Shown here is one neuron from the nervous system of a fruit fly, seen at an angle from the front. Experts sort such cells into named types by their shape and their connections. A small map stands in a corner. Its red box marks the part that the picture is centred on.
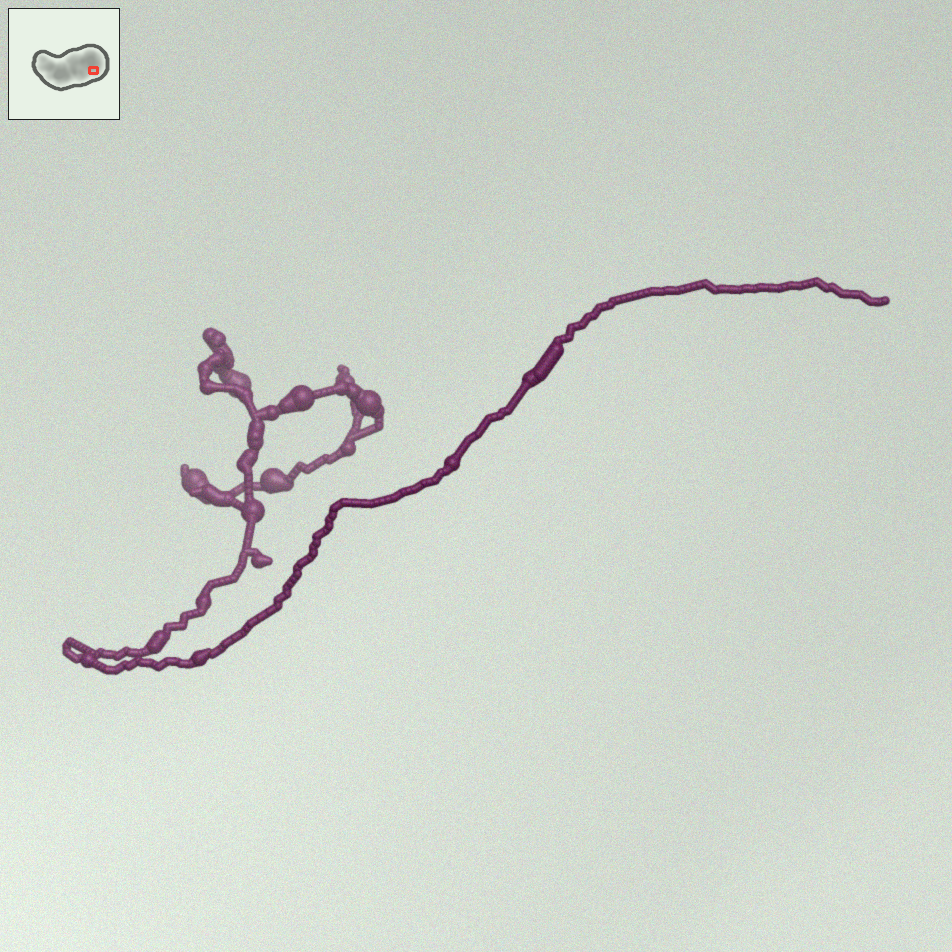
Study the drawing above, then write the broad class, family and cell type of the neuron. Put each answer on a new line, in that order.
sensory neuron entering the brain
class olfactory
ORN_VL1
